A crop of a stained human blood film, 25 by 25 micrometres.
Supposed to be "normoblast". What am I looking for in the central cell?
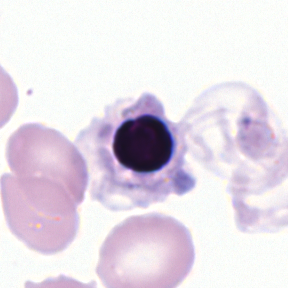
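It's a normoblast all right, and the nucleus is a good match: round, about 5 micrometres across.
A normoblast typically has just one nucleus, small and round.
The chromatin is very dense and nearly evenly dark purple-black, with no pattern you can see.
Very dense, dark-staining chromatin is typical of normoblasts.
Where it differs is the cytoplasm, which is pale greyish-lilac.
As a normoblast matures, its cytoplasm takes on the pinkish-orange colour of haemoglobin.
The nucleus also sits roughly in the middle of the cell.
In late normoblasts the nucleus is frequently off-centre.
The outline is irregular and ragged, with small uneven projections along the edge.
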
